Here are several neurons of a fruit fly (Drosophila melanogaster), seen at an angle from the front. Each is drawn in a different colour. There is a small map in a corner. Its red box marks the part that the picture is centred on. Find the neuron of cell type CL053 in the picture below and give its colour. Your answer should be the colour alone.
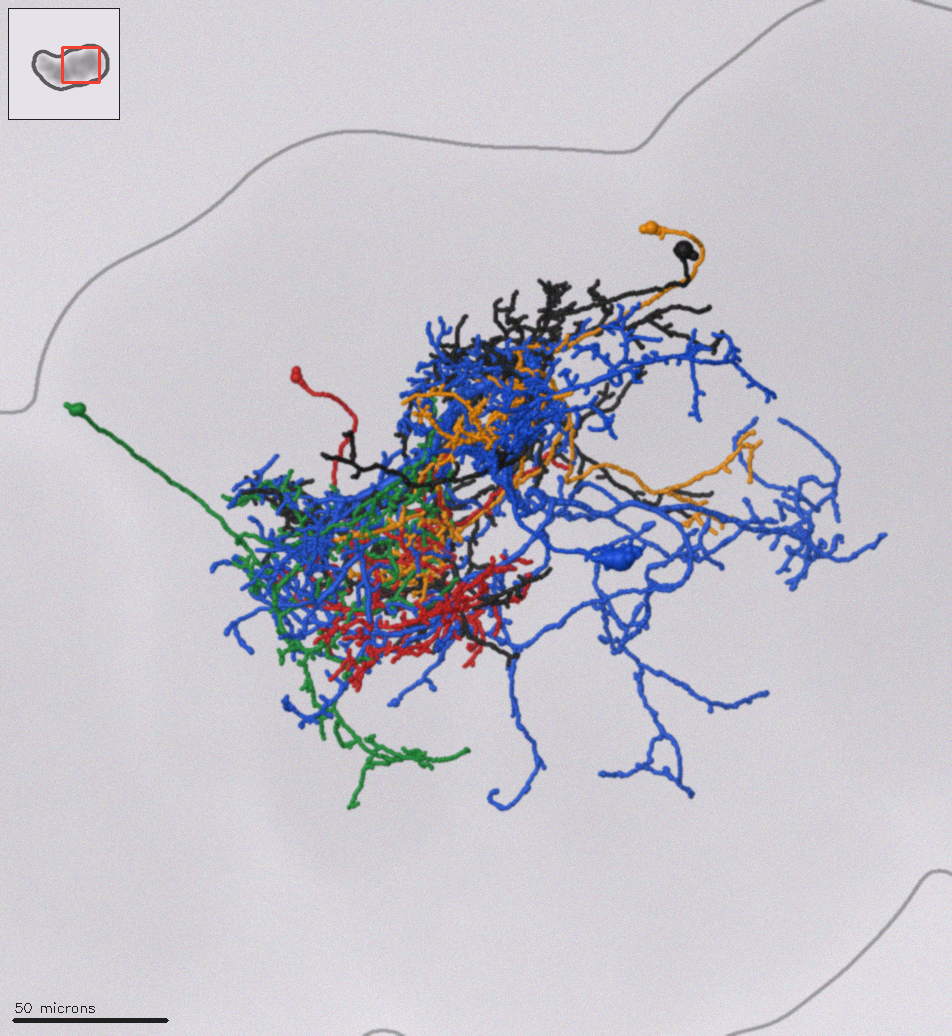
blue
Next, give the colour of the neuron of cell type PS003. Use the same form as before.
orange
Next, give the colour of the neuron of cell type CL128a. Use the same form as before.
green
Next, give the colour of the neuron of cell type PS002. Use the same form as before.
black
